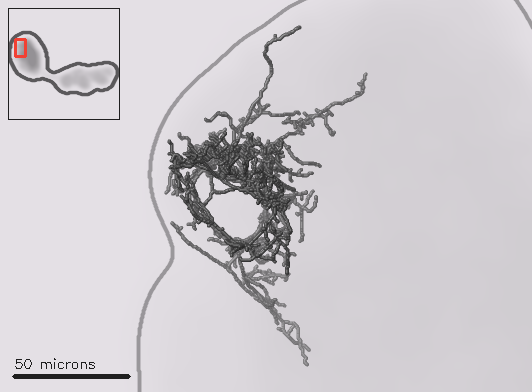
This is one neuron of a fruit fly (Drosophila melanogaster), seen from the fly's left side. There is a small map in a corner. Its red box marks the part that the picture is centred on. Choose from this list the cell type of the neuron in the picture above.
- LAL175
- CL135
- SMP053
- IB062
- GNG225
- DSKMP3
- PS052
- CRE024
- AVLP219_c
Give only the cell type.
CRE024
